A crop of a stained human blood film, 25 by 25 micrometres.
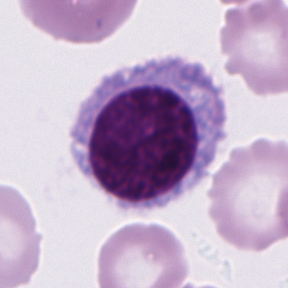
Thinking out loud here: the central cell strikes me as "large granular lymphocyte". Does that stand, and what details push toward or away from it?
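What swings it is the border, ruffled with many small projections all the way round, together with a fair share of cytoplasm, since the nucleus fills only about 60% of the cell's area. So not a large granular lymphocyte: this is a hairy cell.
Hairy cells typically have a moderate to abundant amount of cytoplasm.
The cytoplasm here is pale greyish blue. The chromatin, on the other hand, is dense, dark purple and coarsely clumped, and the nucleus is round, about 10 micrometres across.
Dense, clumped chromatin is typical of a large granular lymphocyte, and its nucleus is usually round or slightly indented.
Those two features therefore don't count against large granular lymphocyte. No nucleolus is visible, the cell is about 13 micrometres across, and it doesn't touch any of the red cells around it.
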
